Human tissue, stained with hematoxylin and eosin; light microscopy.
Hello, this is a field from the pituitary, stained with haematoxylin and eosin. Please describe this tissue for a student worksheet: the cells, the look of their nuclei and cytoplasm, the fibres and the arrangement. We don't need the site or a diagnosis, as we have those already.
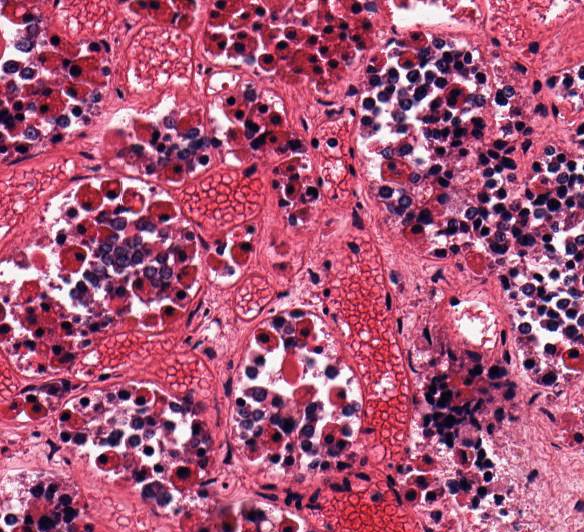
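Begin with several channels, including the long vertical one in the centre: tightly packed erythrocytes fill them, forming a pink honeycomb. Now look to the right, where small cells with dense, round, dark-purple nuclei and scant cytoplasm are most crowded. The thin partitions between the nests hold flattened spindle-shaped nuclei. Finally, notice no fat cells anywhere.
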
